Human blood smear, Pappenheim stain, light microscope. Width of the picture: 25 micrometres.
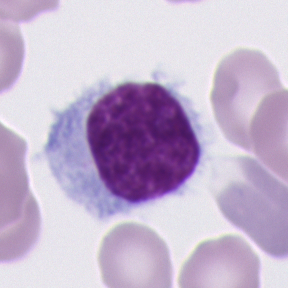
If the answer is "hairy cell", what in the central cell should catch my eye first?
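Let's go through this hairy cell together, feature by feature. Along the edge of the cytoplasm you can see a fringe of fine hair-like projections.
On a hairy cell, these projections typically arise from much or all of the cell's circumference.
The cytoplasm itself is pale grey-blue, and most of it lies on the left side of the nucleus, which sits toward the right of the cell.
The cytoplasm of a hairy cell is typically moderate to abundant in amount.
Here the nucleus is about 10 micrometres across and fills about 60% of the cell's area. Its chromatin is dark purple and patchy, with small paler spaces between the clumps. The whole cell measures about 14 by 12 micrometres.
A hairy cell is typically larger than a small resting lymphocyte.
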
